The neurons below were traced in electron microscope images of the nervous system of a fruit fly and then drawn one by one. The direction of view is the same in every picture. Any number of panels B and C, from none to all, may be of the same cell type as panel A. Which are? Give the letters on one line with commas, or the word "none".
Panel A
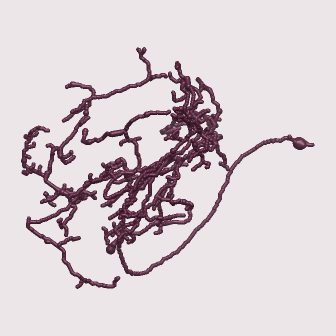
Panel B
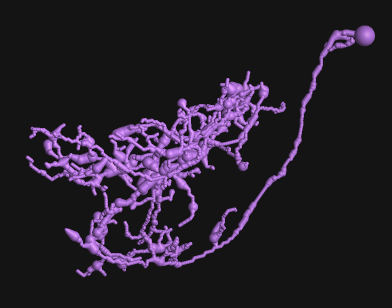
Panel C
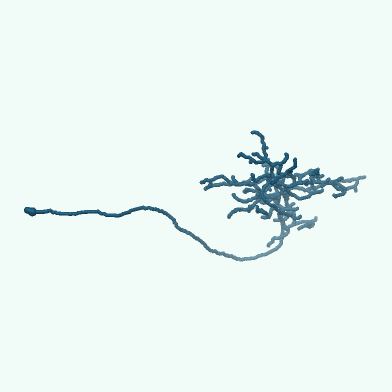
none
